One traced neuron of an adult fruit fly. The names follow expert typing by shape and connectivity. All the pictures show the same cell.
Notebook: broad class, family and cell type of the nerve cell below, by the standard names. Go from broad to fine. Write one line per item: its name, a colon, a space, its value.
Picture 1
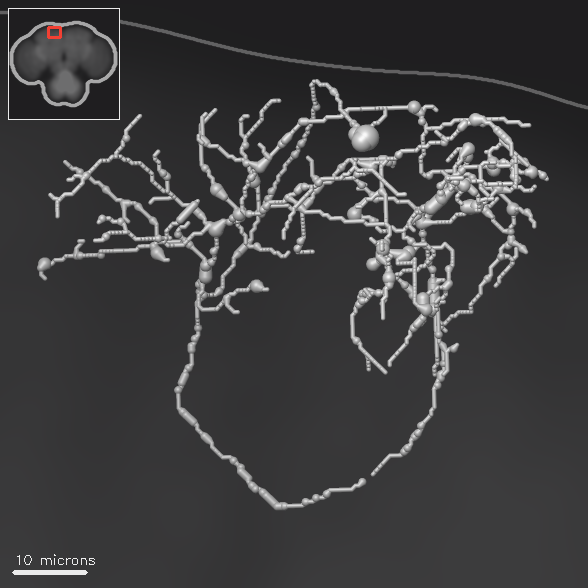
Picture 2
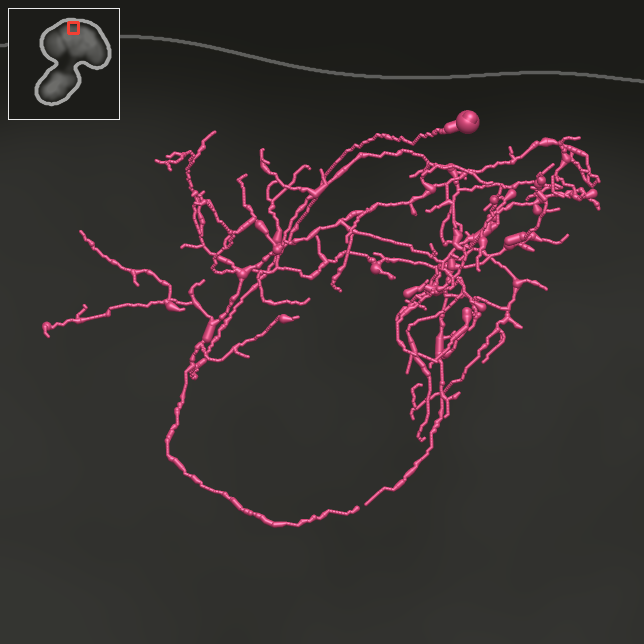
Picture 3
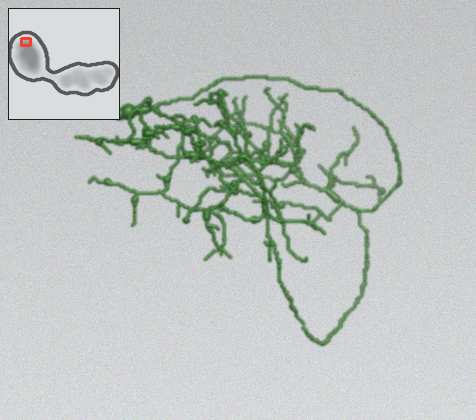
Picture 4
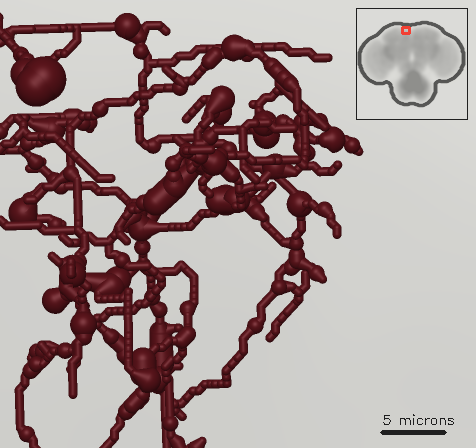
broad class: central-brain intrinsic neuron
family: hemilineage SMPpd1
cell type: CB2754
